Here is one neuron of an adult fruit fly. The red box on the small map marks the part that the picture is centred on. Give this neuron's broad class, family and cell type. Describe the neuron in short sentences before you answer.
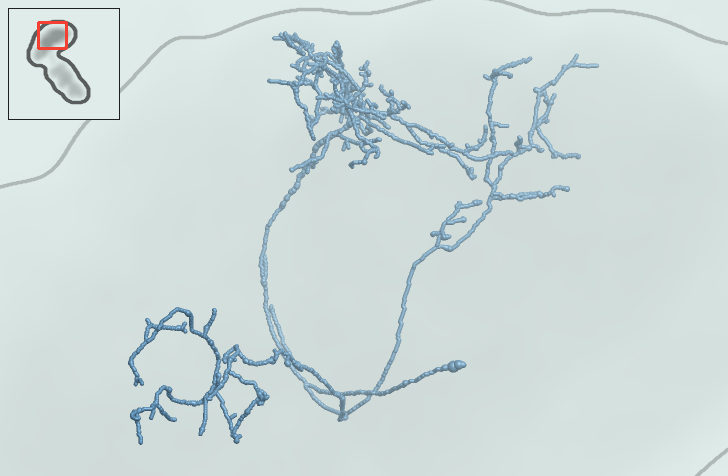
It lies in the brain. The cell body can be seen at the bottom of the picture. The picture shows dozens of branch ends. This is a central-brain intrinsic neuron. Its family is hemilineage DM1_antero_dorsal. It is of cell type CRE092.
